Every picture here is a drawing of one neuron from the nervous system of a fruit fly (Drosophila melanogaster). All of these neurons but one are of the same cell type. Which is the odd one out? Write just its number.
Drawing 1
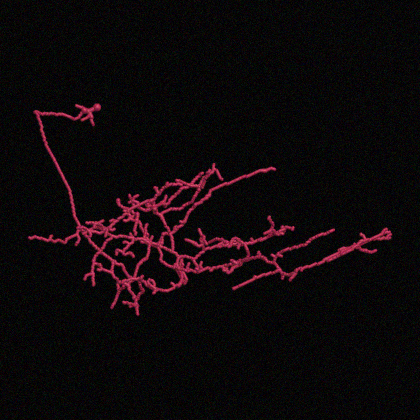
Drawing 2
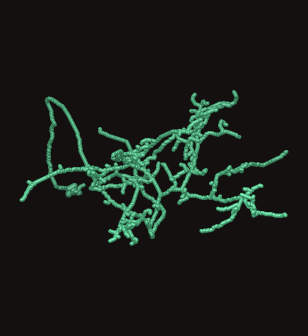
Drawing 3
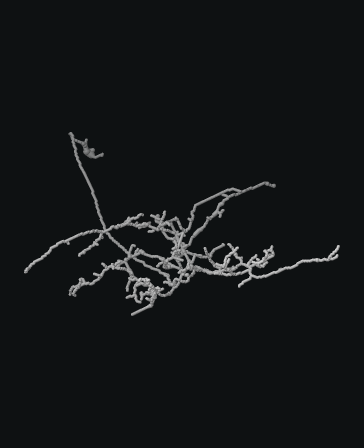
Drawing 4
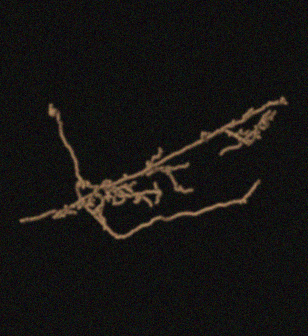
4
